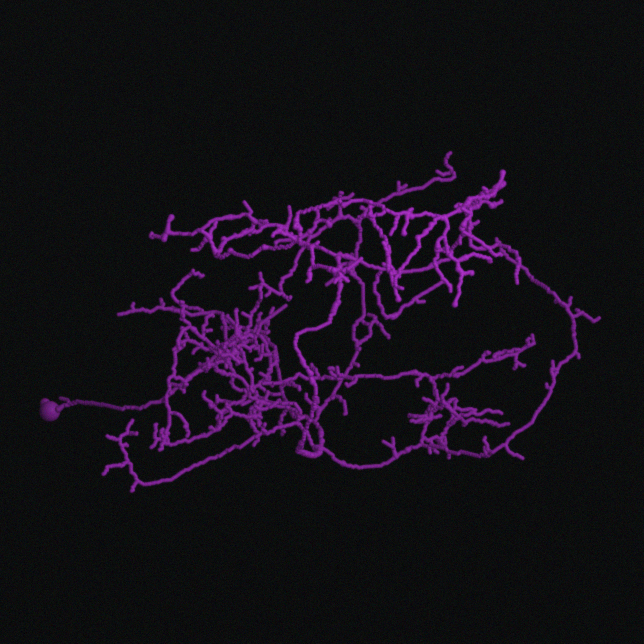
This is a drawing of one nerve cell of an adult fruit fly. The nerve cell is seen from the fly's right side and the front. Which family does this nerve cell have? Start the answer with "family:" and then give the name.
family: hemilineage VLPl&p1_posterior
